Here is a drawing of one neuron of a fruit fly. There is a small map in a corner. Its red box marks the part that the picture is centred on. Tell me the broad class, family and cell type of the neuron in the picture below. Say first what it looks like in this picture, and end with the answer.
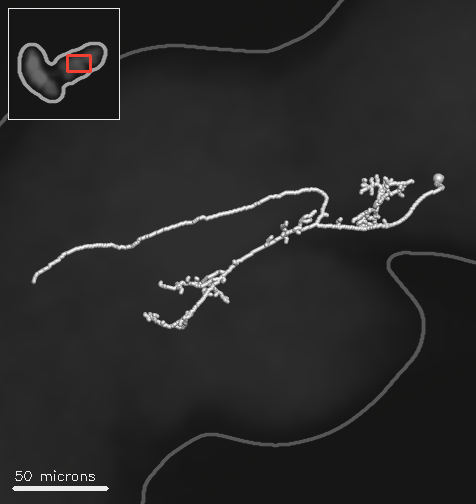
From left to right in the picture it spans about 200 microns. In this view it is more than twice as wide as it is tall. This is a nerve-cord intrinsic neuron. The family is hemilineage 10B. The cell type is IN10B052.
